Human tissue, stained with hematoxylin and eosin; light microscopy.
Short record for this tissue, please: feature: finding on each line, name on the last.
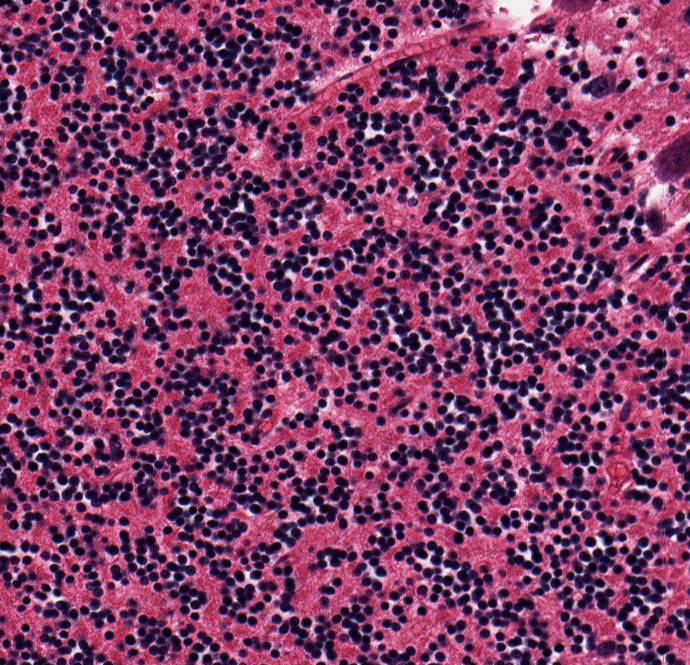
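Density: small dark nuclei packed evenly over almost all the field
Nuclei: small, round, uniform, dark; scarcely any cytoplasm
Vessel: thin capillary, elongated lining nuclei, oblique across upper field
Larger cells: few, abundant purple cytoplasm, upper right edge
Tissue: cerebellum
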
